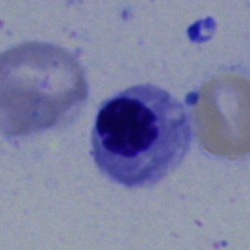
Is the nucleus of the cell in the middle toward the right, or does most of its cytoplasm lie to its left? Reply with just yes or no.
No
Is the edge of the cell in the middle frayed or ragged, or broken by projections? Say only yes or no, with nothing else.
No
